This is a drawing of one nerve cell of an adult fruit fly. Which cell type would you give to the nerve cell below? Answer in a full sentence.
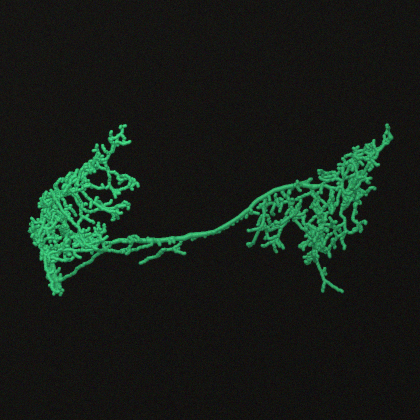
The cell type is SAD103.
